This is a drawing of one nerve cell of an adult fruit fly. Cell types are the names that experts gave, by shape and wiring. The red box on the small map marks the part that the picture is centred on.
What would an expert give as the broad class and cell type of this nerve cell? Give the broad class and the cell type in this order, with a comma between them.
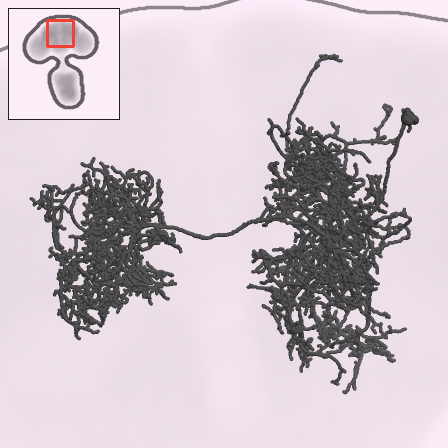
central-brain intrinsic neuron, LAL123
